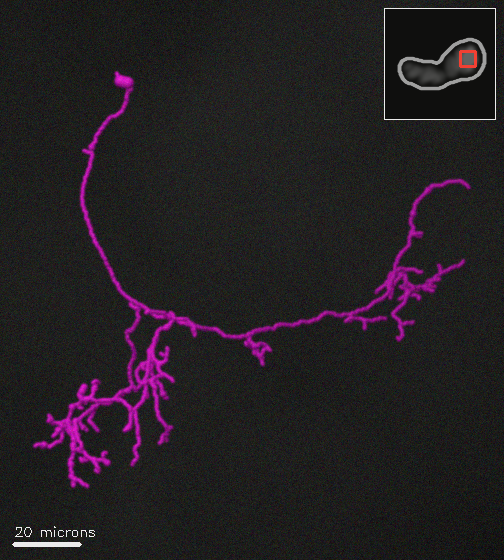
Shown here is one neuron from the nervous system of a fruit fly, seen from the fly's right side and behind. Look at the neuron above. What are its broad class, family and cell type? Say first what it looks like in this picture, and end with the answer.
Its cell body lies at the upper left of the picture. From left to right in the picture it spans about 130 microns. Dozens of branch ends can be seen. It is a central-brain intrinsic neuron. Its family is hemilineage PSp1. Its cell type is PS193.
